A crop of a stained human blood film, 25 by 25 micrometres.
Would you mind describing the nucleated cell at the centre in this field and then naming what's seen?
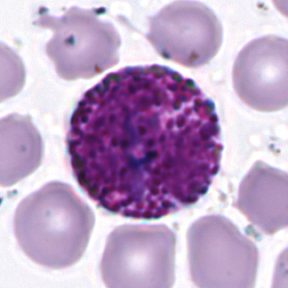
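First, extent: granules fill the whole cell from edge to edge. Second, colour: the granules are dark purple. Third, form: each granule is coarse and round. Fourth, the nucleus: the granules cover it, so its outline cannot be traced. The cell is a basophil.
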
